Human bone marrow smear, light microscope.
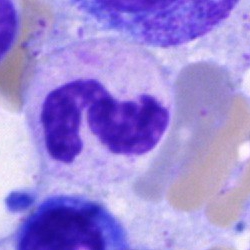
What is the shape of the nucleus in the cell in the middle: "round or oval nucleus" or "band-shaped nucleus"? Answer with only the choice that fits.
Band-shaped nucleus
